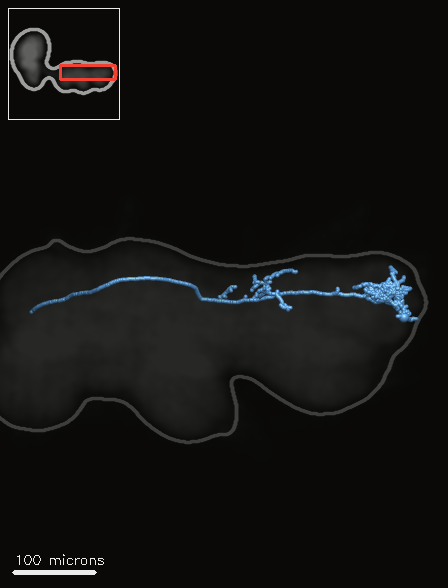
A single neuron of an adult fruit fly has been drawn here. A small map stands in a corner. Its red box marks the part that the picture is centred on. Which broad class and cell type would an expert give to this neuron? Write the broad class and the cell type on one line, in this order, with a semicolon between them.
nerve-cord intrinsic neuron; INXXX249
